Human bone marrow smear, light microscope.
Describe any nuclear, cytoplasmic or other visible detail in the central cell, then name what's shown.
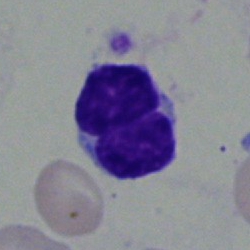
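The nucleus occupies almost the entire cell, so only a scant rim of cytoplasm remains. Where that cytoplasm can be seen, chiefly along the lower left and lower right edges, it is pale blue. No distinct nucleoli are visible within the nucleus. A small purple fragment lies just above the cell and is separate from it. The central cell is a lymphocyte.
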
